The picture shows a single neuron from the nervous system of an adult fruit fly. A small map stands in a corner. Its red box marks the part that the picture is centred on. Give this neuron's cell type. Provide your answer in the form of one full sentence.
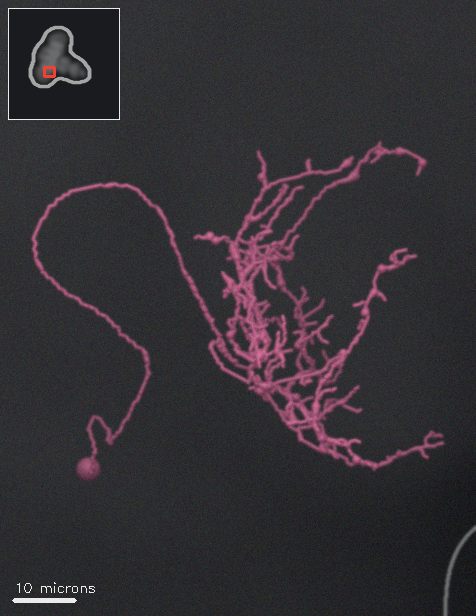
The cell type of this neuron is LHAV4g1.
